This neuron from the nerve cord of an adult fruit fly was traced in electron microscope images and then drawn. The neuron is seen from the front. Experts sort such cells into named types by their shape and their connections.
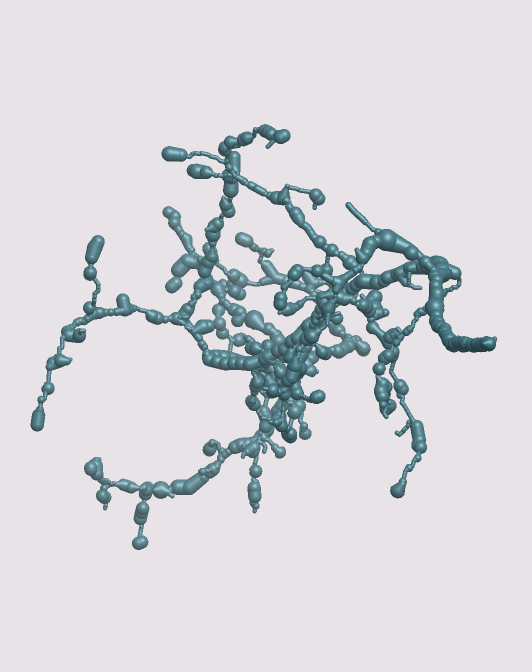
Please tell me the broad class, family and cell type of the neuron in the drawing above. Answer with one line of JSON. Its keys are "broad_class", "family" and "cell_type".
{"broad_class": "descending neuron", "family": "DNge", "cell_type": "DNge059"}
